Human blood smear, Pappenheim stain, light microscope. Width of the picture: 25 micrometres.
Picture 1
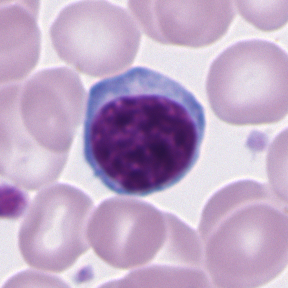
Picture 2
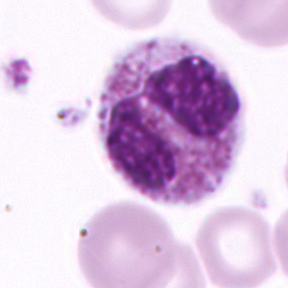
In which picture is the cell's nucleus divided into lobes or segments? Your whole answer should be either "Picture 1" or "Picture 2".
Picture 2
